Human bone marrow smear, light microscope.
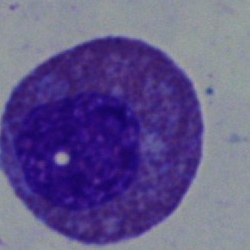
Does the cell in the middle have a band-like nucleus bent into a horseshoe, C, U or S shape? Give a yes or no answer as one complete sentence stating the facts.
No, a compact round or oval mass, not a curved band, makes up the nucleus.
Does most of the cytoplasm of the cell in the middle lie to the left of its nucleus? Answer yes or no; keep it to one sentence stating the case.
No, toward the left of the cell is where the nucleus sits.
